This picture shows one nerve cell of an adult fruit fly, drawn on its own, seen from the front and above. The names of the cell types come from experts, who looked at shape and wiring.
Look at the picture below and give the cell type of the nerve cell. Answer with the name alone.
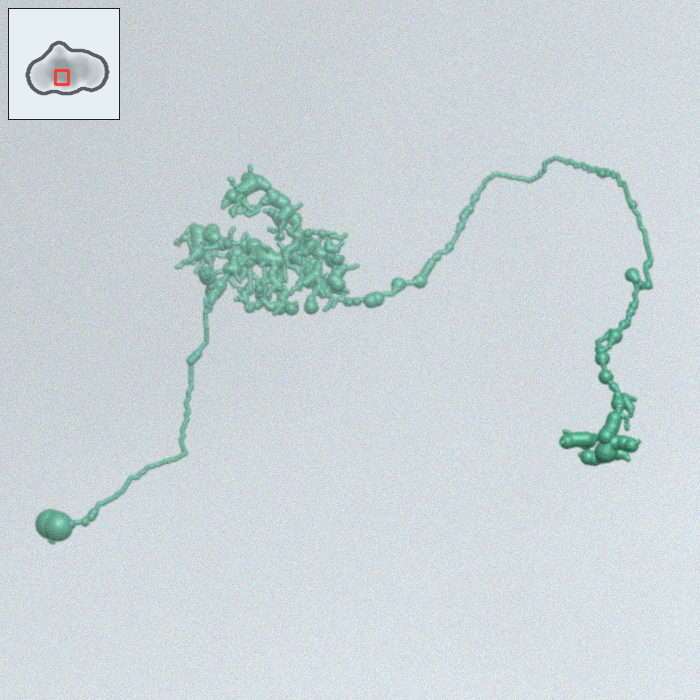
IN10B044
